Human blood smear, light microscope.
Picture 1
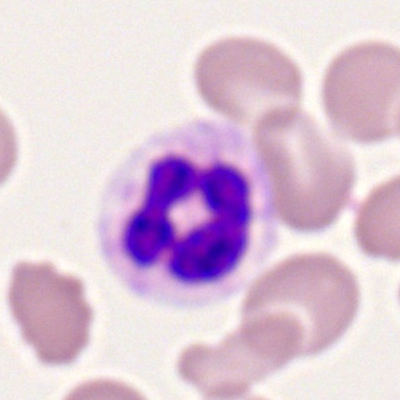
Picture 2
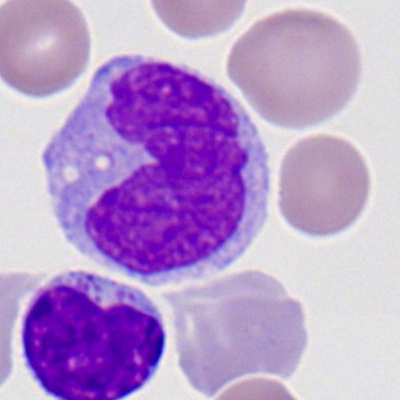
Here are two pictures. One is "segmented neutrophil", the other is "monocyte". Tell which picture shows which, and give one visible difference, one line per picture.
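In picture 1 we see a segmented neutrophil: No vacuoles are seen in the cytoplasm.
In picture 2 we see a monocyte: Two small clear vacuoles lie in the cytoplasm to the left of the nucleus.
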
